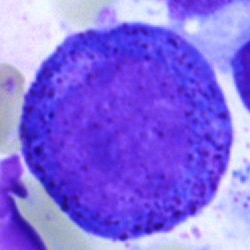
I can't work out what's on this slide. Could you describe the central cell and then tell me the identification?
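Round in shape, the cell has a finely bumpy edge. Numerous dark purple granules crowd along its rim. Toward the centre the stain is a paler violet, with fewer distinct dark granules than at the rim. No clear vacuoles can be seen. This cell is a promyelocyte.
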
